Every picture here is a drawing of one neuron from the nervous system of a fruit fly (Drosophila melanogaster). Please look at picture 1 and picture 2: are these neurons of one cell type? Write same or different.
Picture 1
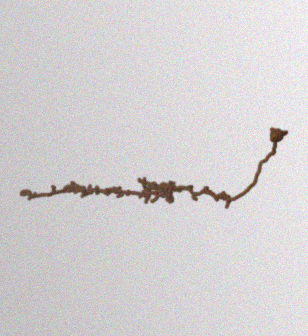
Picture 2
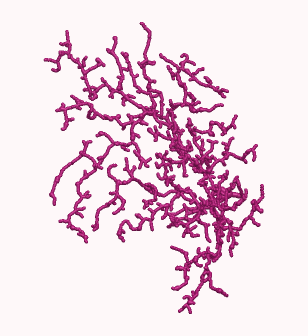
different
